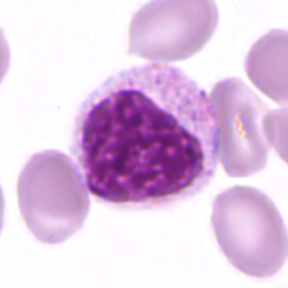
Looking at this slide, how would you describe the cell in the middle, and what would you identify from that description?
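Notice the nucleus sitting off-centre toward the lower left. Its chromatin is dark purple and clumped, with paler gaps between the clumps. The pale lilac cytoplasm is widest above and to the right of the nucleus, and fine pinkish-purple granules are scattered through it. That one's a metamyelocyte.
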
